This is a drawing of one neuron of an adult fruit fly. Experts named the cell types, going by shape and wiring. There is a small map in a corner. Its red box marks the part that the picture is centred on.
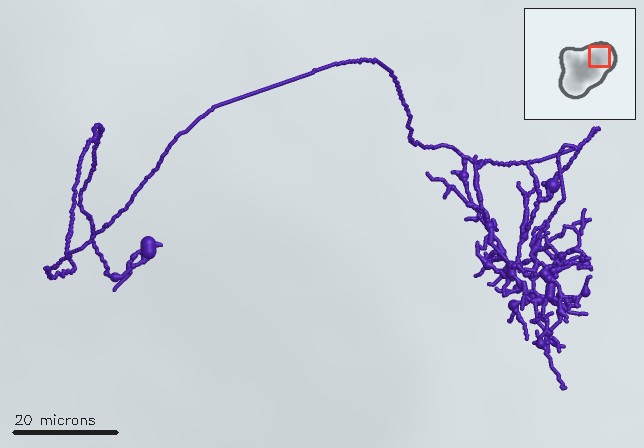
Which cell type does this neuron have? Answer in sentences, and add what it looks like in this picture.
Its cell type is MeTu3c. Its broad class is visual projection neuron. The cell body can be seen on the right of the picture. By the scale bar it is about 110 microns wide in this view. Dozens of branch ends can be seen.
